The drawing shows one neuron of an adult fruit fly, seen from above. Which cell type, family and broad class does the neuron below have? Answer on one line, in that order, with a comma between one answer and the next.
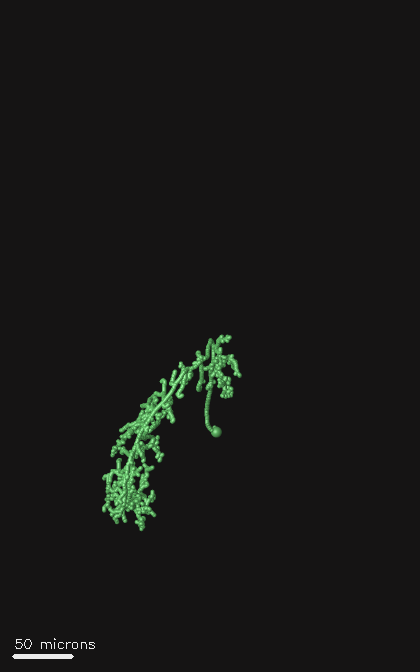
IN02A015, hemilineage 02A, nerve-cord intrinsic neuron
